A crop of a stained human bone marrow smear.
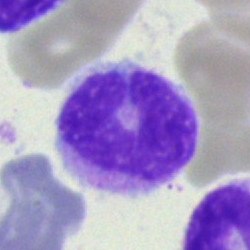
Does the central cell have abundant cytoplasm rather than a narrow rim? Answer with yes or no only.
No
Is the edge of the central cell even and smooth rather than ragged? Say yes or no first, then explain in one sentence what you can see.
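Yes. The cell has a smooth, round outline.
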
